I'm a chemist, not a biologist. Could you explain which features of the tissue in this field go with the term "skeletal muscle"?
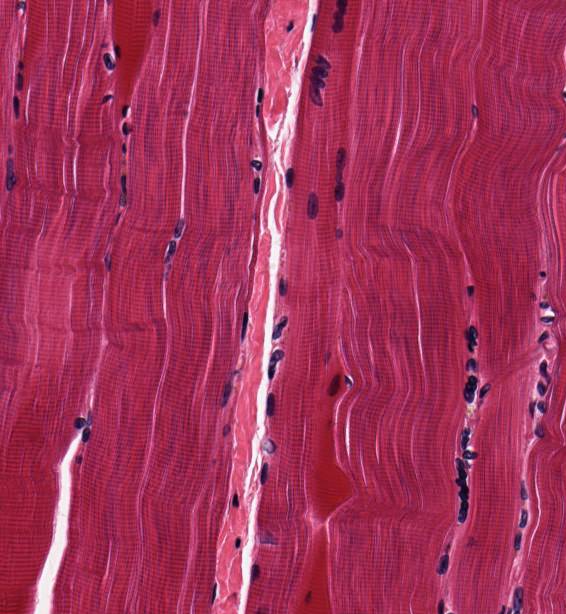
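Long, unbranched, parallel muscle fibres run roughly from top to bottom across the whole field.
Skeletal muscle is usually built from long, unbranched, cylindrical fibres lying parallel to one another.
Dark nuclei, elongated ovals aligned with the fibres' long axis, lie at the fibre edges rather than centrally.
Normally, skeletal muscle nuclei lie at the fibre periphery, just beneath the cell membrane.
Both the fibre pattern and the nuclear position therefore go with skeletal muscle. Throughout the field, the fibre cytoplasm stains deep pink-red.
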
